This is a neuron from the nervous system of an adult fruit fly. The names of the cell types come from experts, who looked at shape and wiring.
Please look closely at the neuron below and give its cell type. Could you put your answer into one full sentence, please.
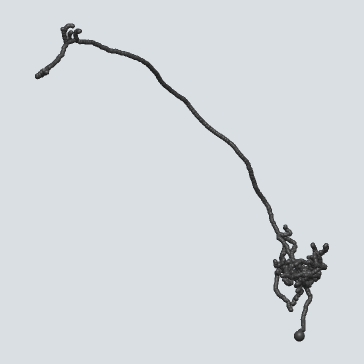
For this neuron, the cell type is AVLP145.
